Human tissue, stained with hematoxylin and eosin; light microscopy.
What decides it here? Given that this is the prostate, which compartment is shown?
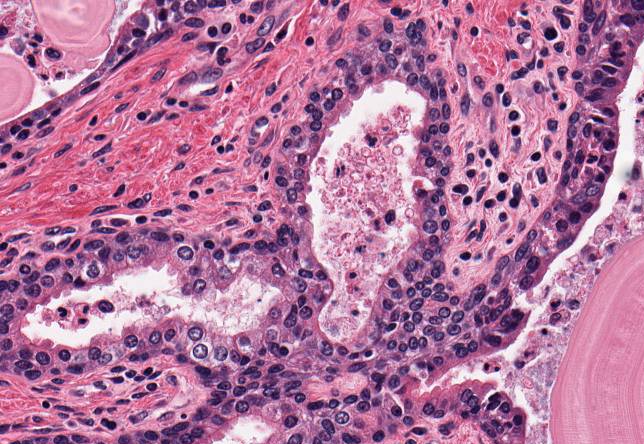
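This is prostatic gland. Irregular gland-like spaces lie in densely cellular tissue, and a band of pink fibrous stroma crosses the upper left.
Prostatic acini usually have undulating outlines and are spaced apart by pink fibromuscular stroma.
The largest lumen, central and vertically elongated, holds pale, finely granular material. Smooth, homogeneous pink rounded bodies sit at lower right and upper left.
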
